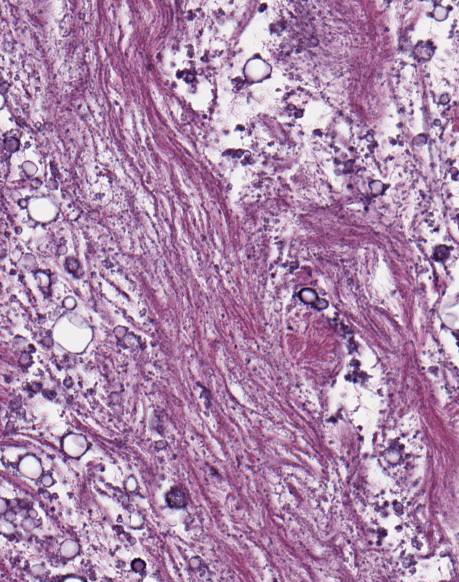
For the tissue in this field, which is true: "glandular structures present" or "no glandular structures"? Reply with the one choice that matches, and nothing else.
No glandular structures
